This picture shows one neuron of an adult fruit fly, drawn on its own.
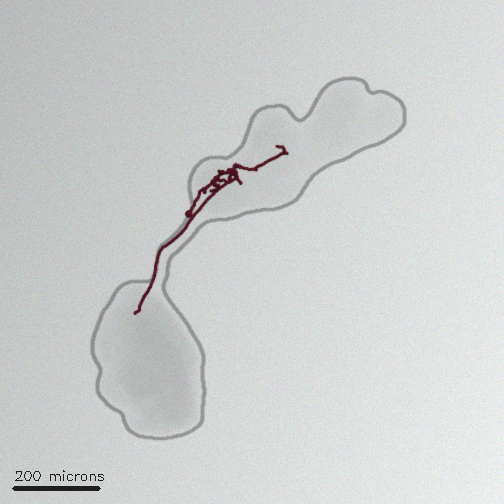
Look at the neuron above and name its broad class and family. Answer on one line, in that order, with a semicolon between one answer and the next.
ascending neuron; hemilineage 10B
